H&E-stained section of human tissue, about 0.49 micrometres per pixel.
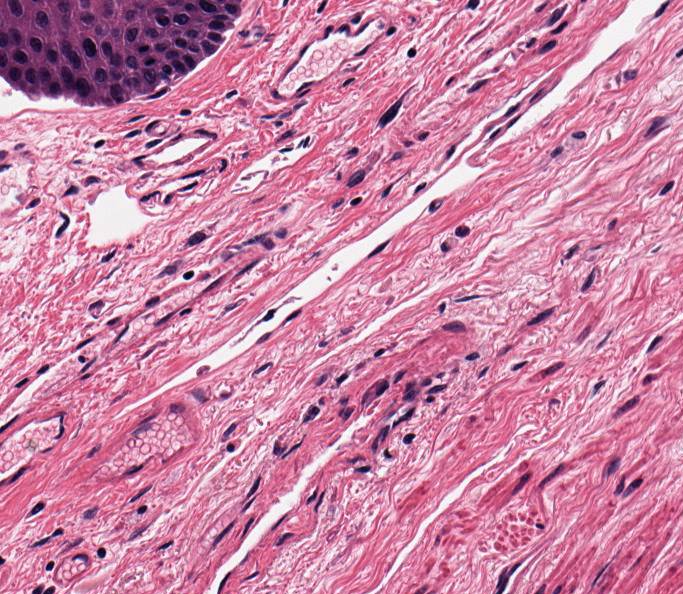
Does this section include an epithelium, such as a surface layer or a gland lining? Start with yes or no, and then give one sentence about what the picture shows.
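Yes. A rounded fragment of epithelium made of closely packed cells with dark oval nuclei lies in the top-left corner.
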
